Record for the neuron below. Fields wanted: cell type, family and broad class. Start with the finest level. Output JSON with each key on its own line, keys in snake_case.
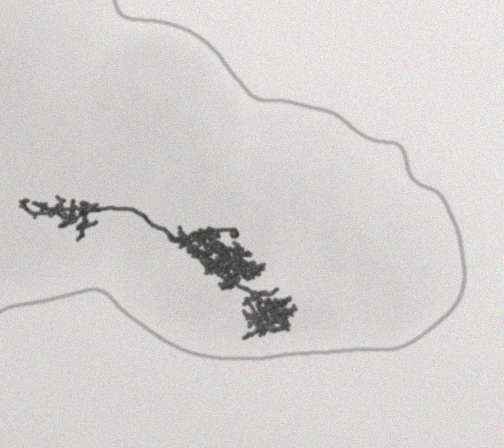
{
 "cell_type": "LPLC4",
 "family": "hemilineage VPNd1",
 "broad_class": "visual projection neuron"
}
